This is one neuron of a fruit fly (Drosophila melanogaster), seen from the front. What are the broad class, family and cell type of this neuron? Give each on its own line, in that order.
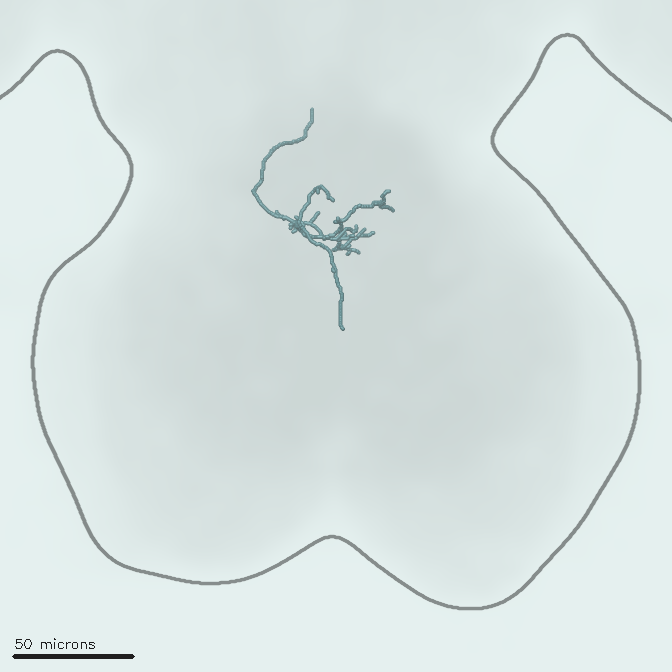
sensory neuron entering the nerve cord
class chemosensory
SNch01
